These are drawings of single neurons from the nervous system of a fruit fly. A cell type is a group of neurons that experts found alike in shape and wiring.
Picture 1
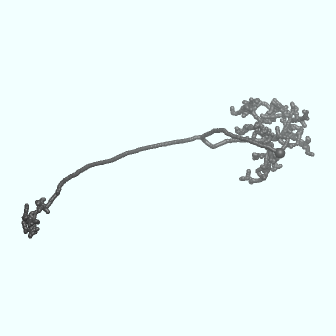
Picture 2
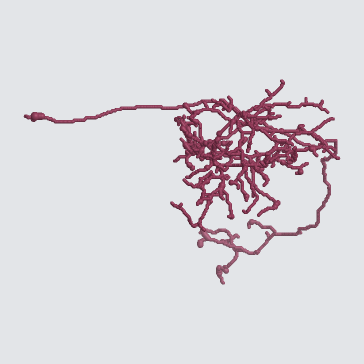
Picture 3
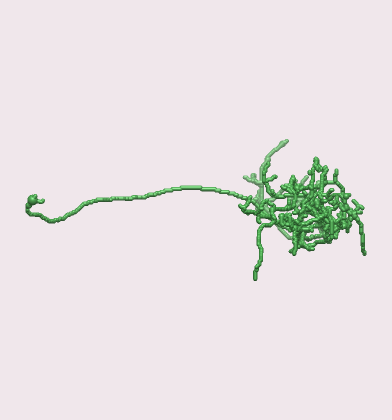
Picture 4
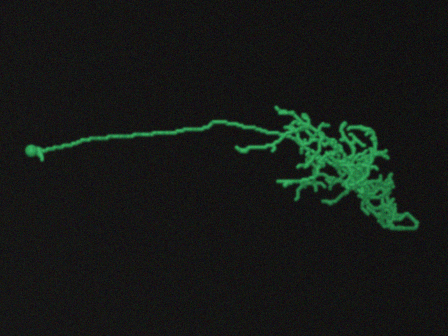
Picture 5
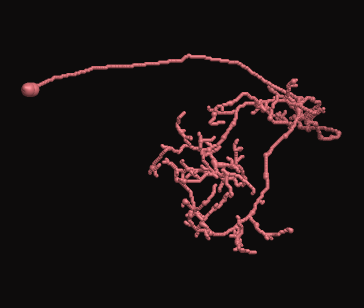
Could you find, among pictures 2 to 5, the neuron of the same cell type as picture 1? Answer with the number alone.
2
